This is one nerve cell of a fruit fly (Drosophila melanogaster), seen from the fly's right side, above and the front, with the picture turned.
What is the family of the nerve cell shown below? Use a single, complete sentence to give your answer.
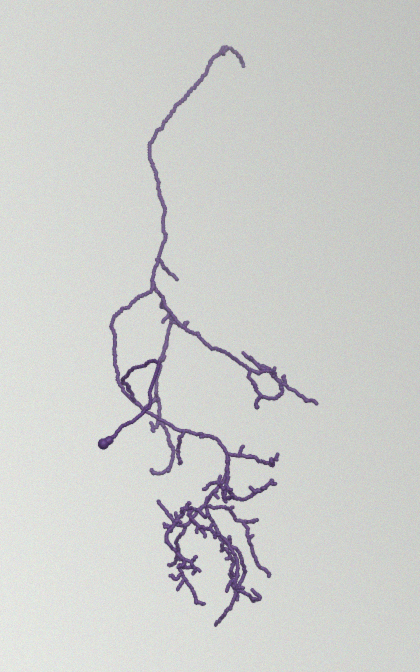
In family hemilineage VLPd1, this nerve cell is included.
